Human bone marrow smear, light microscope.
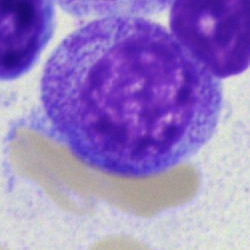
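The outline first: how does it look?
Round and smooth.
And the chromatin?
Dark purple, mottled, with pale patches scattered through it.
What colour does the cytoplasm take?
Blue-purple, and I see no vacuoles in it.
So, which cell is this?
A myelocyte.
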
